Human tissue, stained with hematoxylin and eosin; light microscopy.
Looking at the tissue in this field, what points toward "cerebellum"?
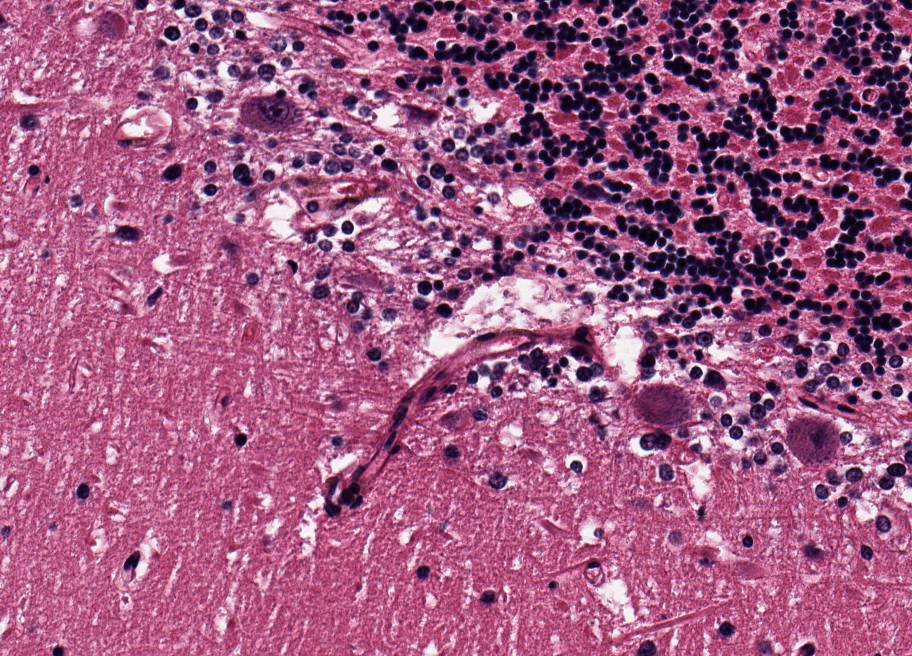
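The tissue is cerebellum. The upper right of the field is filled by a dense layer of closely packed nuclei that are small, round and darkly stained, with scant visible cytoplasm. The lower left is pale pink fibrillar neuropil with only scattered nuclei. Three large neurons lie along the border between these two zones.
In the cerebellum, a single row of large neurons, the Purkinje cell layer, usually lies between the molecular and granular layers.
These three neurons sit at the border where such a row is usually found.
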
